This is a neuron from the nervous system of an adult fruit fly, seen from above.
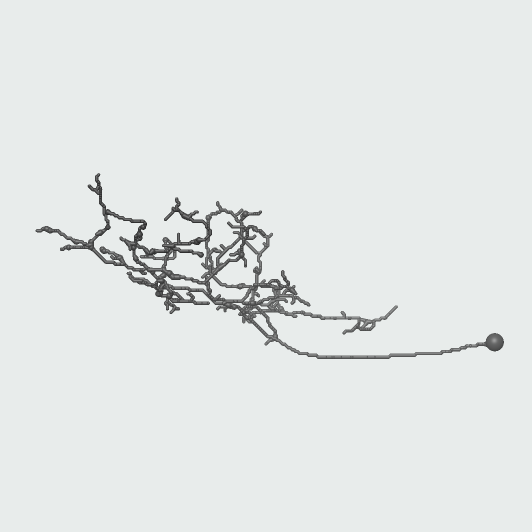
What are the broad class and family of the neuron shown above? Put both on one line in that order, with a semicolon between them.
central-brain intrinsic neuron; hemilineage SLPp&v1_posterior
